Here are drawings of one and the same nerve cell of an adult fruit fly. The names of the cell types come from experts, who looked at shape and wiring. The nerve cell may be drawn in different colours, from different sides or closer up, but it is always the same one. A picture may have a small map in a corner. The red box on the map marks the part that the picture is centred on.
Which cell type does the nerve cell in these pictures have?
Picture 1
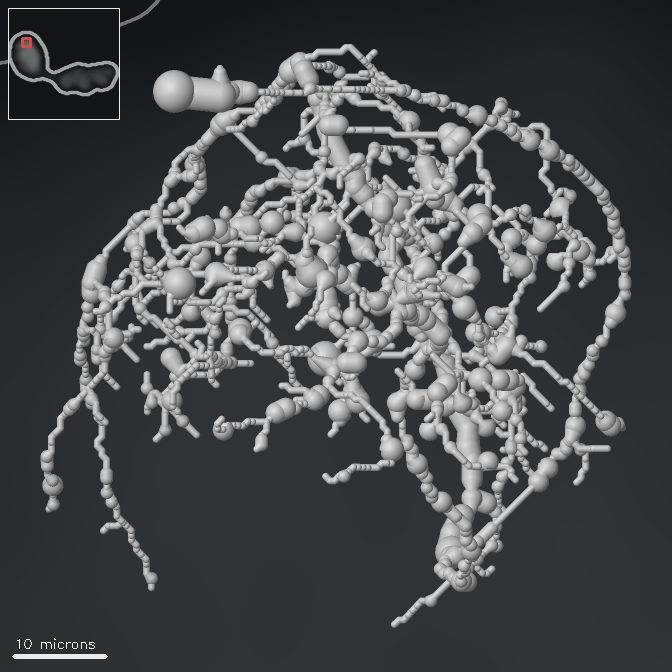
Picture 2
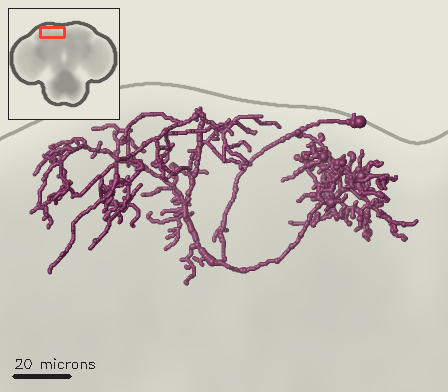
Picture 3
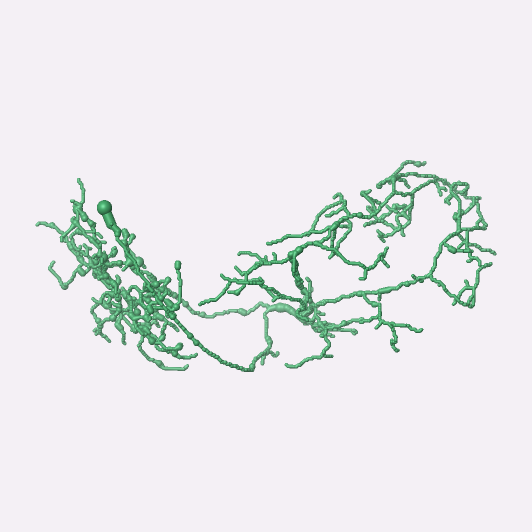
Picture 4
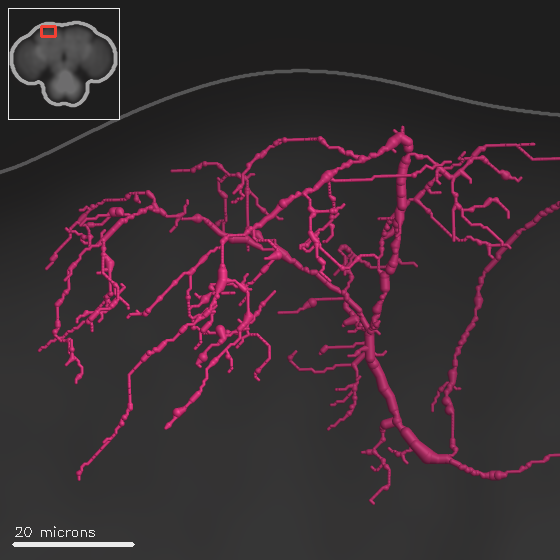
SMP335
